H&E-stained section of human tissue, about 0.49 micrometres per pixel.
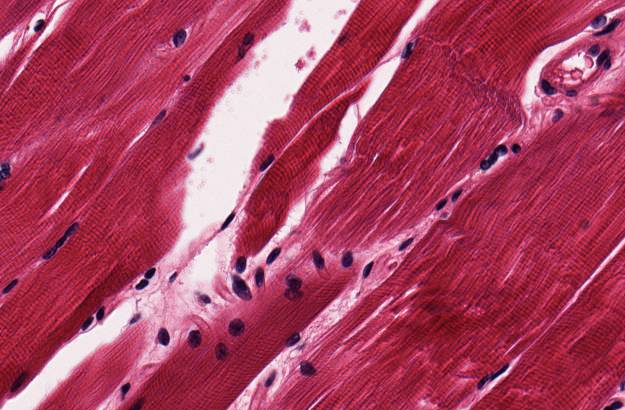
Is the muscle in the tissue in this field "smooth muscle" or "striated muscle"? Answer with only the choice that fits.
Striated muscle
